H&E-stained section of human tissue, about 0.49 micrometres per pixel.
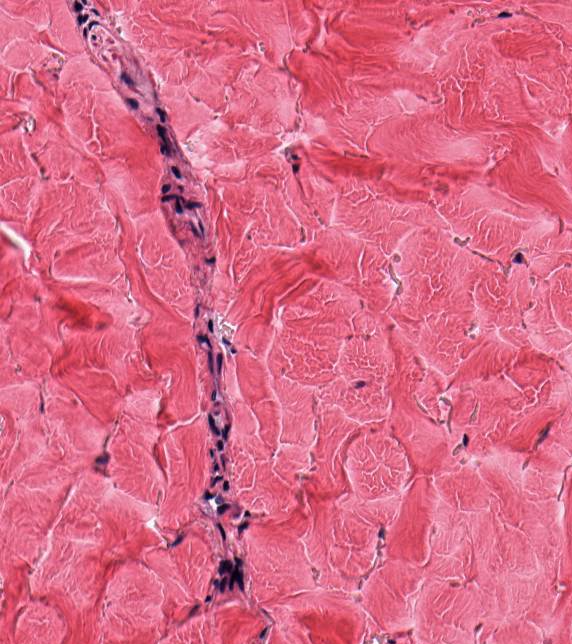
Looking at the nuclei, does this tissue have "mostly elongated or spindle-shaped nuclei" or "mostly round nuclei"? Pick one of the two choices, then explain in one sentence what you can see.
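Mostly elongated or spindle-shaped nuclei. The scattered nuclei are small, dark and elongated.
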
